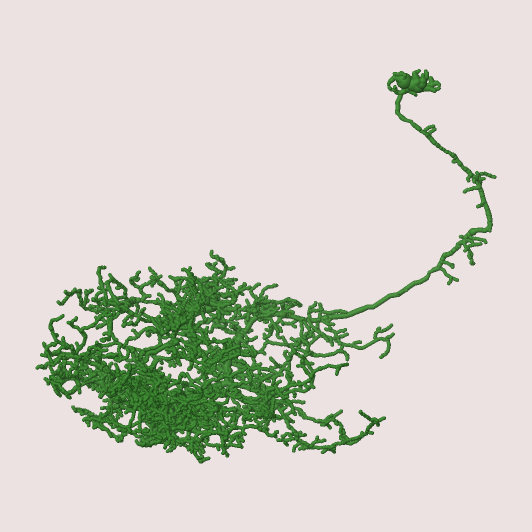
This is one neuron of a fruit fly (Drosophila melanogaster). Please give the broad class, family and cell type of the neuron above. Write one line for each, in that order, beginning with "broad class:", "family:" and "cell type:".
broad class: nerve-cord intrinsic neuron
family: hemilineage 19B
cell type: IN19B003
